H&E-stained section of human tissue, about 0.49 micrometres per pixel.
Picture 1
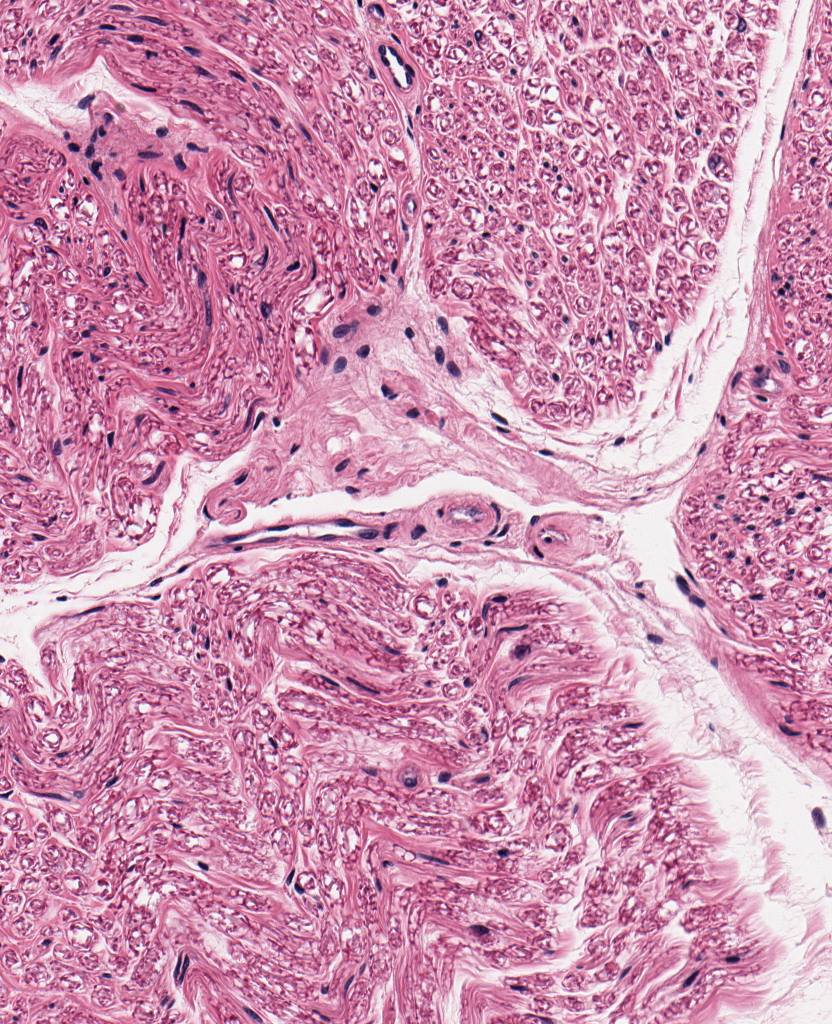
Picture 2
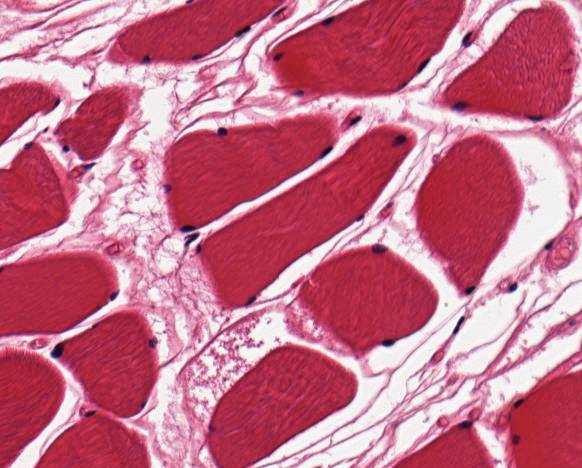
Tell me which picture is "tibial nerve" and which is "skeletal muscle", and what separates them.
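Tibial nerve appears in picture 1, skeletal muscle in picture 2. Within picture 1, the fibres of the upper right bundle are cut across as small round profiles, each with a central dot inside a pale ring, while in the lower and left parts many fibres run lengthwise in a wavy, undulating course. Nuclei inside the bundles are sparse, dark, and elongated or spindle-shaped, and loose pale-pink connective tissue forms the septa between bundles, with flattened dark nuclei along the bundle edges. Picture 2 differs: its fibre nuclei are small, dark and flattened and sit at the edges of the fibres, just under their surface, while the fibre cytoplasm is evenly and deeply red. No fat cells lie among the fibres.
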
